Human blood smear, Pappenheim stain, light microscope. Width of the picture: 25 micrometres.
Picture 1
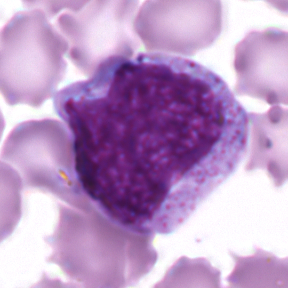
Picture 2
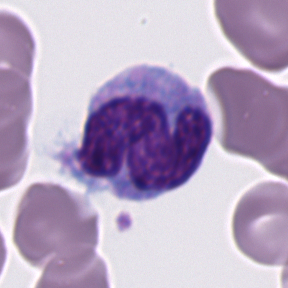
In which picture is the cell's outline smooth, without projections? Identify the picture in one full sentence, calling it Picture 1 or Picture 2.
The cell in Picture 1 has a smooth outline.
